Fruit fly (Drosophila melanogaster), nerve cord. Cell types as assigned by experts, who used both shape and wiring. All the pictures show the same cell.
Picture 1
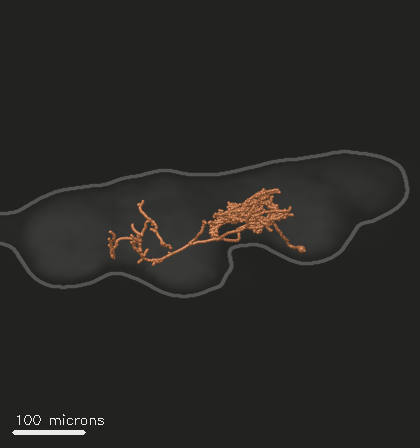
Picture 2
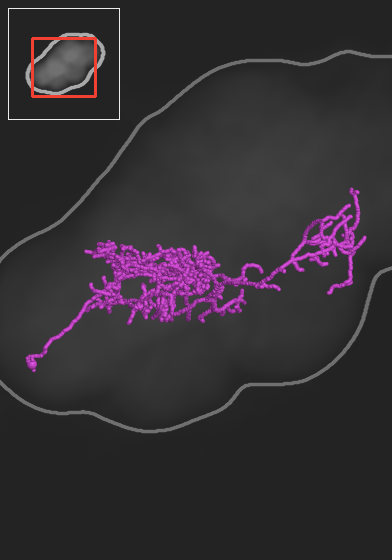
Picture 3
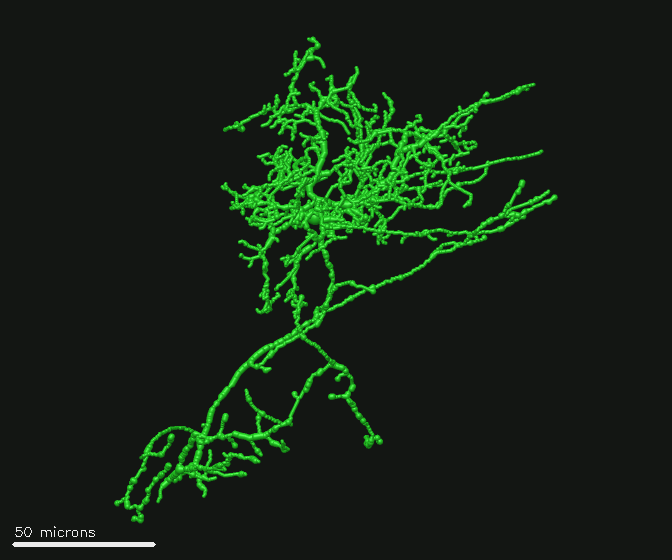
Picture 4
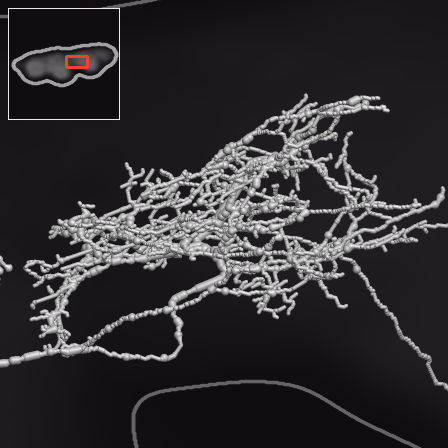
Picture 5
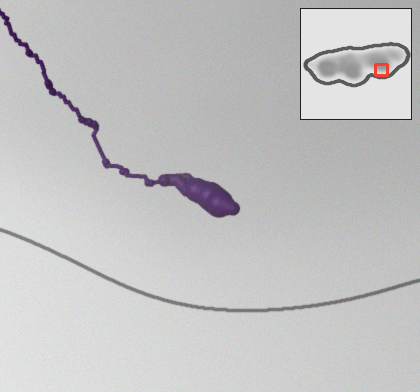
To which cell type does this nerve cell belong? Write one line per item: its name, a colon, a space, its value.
cell type: INXXX063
